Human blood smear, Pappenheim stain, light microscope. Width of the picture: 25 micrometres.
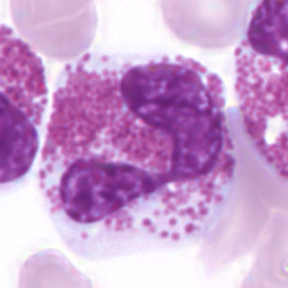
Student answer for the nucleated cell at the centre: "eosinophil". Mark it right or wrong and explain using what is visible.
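Start with the nucleus: it has two lobes, one in the upper right of the cell and the other in the lower left. Its chromatin is dense, clumped and dark purple, and no nucleoli can be seen. The granules in the cytoplasm are coarse, round and of fairly even size.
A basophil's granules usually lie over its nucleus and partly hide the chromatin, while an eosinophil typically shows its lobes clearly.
Here both lobes and the chromatin are plain to see, which counts against basophil.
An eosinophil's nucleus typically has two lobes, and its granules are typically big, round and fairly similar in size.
Both match what we have seen, so eosinophil is the right name for this cell.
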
